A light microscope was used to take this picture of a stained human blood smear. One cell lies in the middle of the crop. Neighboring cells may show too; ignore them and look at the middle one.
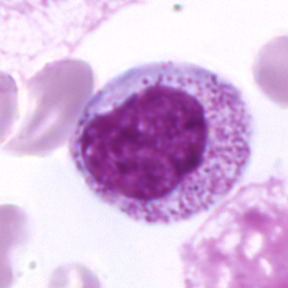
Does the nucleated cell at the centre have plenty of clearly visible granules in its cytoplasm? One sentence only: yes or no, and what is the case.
Yes, there is a large number of visible granules in the cell's cytoplasm.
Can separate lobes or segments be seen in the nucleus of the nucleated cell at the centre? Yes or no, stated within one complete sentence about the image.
No, one compact round, oval or kidney-shaped mass makes up the nucleus of this cell.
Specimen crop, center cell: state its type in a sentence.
The cell in the middle of the field of view is a metamyelocyte.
